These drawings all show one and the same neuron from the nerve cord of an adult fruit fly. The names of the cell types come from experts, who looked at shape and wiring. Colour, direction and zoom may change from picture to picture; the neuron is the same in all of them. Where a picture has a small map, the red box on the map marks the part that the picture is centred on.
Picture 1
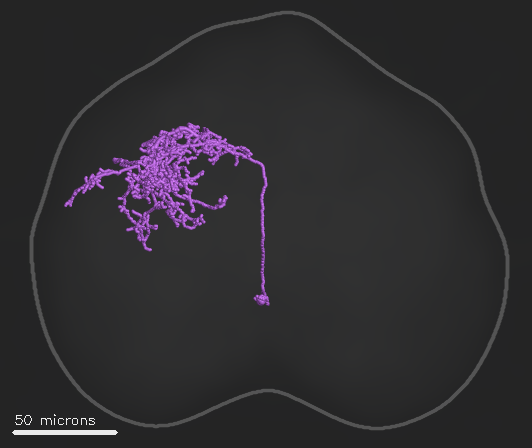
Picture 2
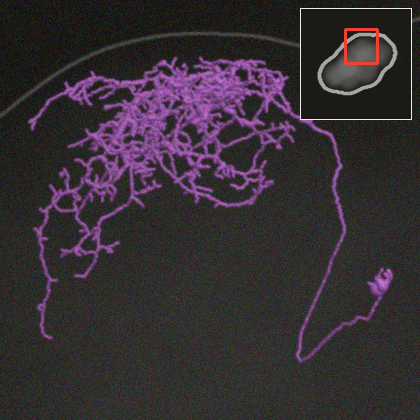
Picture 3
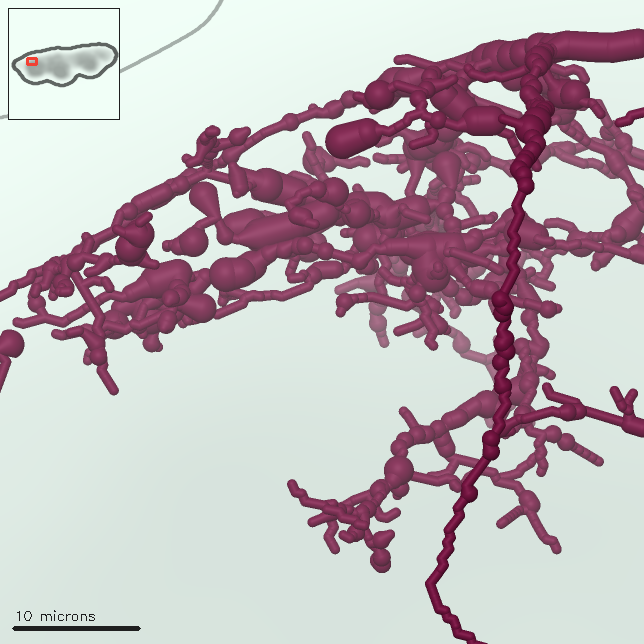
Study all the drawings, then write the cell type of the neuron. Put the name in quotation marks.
"IN02A029"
